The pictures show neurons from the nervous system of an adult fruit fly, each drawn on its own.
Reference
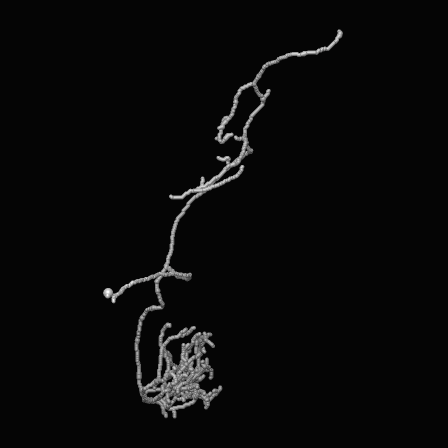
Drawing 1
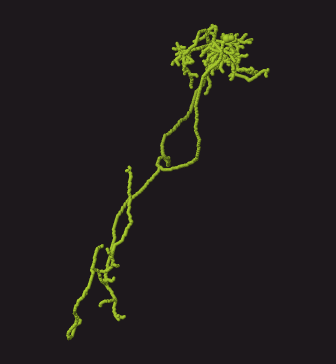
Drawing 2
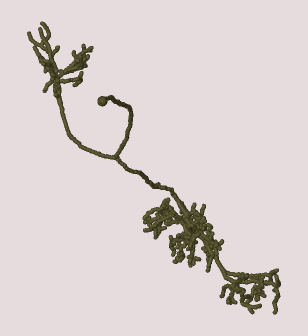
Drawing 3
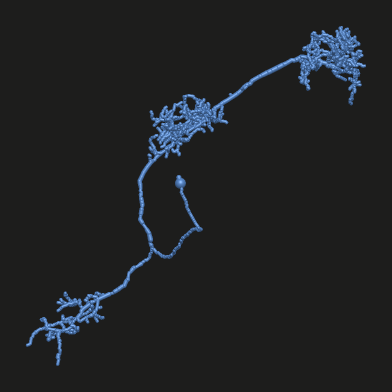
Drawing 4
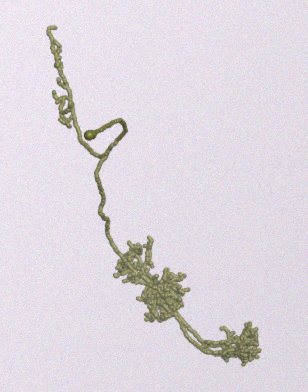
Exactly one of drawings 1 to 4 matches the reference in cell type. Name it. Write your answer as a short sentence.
The neuron in drawing 1 is of the same cell type.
